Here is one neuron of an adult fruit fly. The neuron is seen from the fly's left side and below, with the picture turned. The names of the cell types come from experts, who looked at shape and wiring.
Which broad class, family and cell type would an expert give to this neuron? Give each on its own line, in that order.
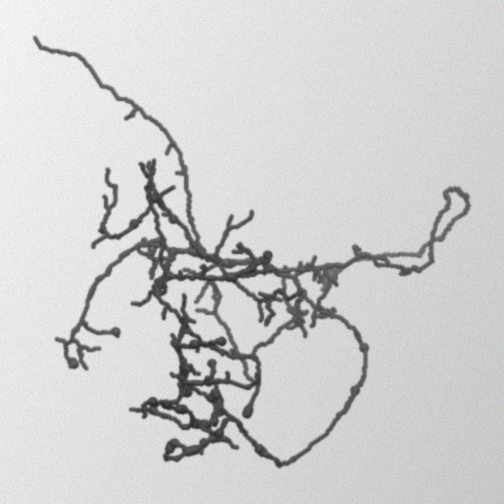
nerve-cord intrinsic neuron
hemilineage 01A
IN01A074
